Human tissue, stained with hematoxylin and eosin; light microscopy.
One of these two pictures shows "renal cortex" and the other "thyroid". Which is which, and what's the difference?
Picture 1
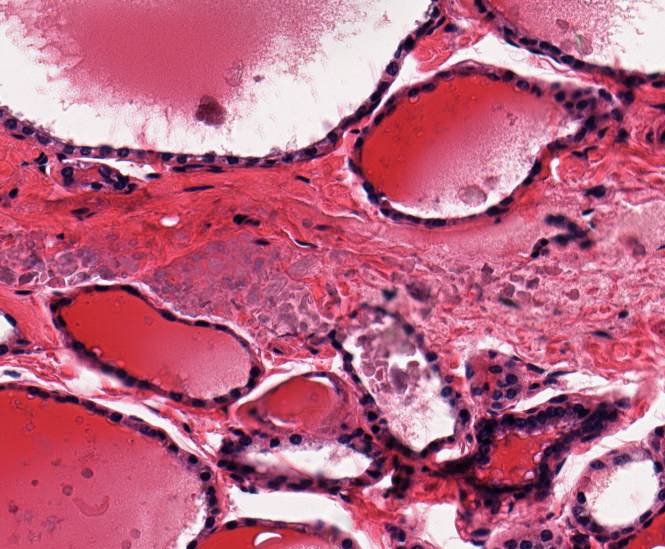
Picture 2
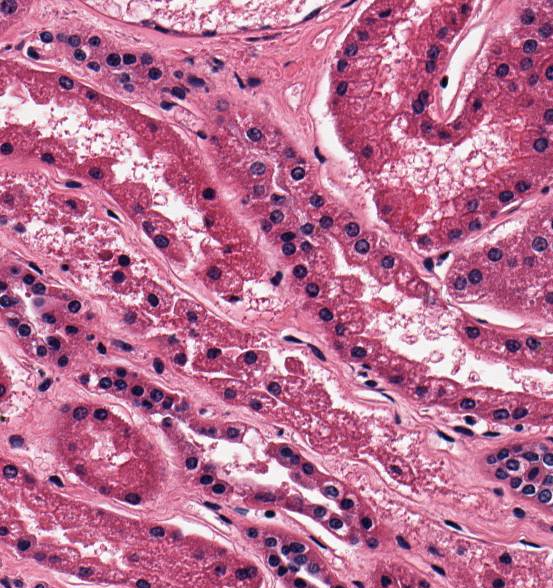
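Identity first: picture 1 is thyroid, picture 2 is renal cortex. Lining: each has a single layer, flattened to low cuboidal with dark oval nuclei in the thyroid, cuboidal to low columnar with abundant, granular, strongly pink cytoplasm in the renal cortex. Arrangement: thyroid follicles have smooth linings without papillary folds; renal cortex tubules pack the whole field, mostly cut lengthwise, running upper left toward lower right. Spacing: pink fibrous central stroma with scattered elongated dark nuclei in the thyroid, only thin strands with flattened spindle-shaped nuclei between tubules.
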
